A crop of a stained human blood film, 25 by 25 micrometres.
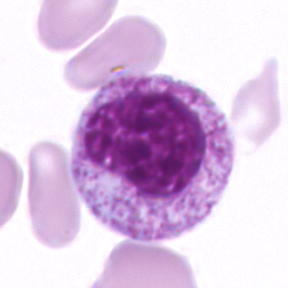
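Myelocyte. Note the nucleus toward the top of the cell, which leaves the widest band of cytoplasm below it. The chromatin is dark purple, clumped into coarse patches. Fine purplish-pink granules fill the cytoplasm of this myelocyte, apart from a paler, less granular patch just below-left of the nucleus.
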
